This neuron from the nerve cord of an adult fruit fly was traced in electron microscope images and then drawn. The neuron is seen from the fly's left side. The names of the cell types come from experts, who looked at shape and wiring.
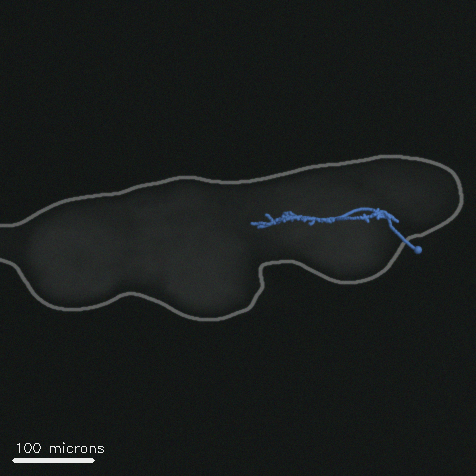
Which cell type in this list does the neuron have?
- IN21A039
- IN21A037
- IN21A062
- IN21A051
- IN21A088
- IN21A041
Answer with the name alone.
IN21A041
